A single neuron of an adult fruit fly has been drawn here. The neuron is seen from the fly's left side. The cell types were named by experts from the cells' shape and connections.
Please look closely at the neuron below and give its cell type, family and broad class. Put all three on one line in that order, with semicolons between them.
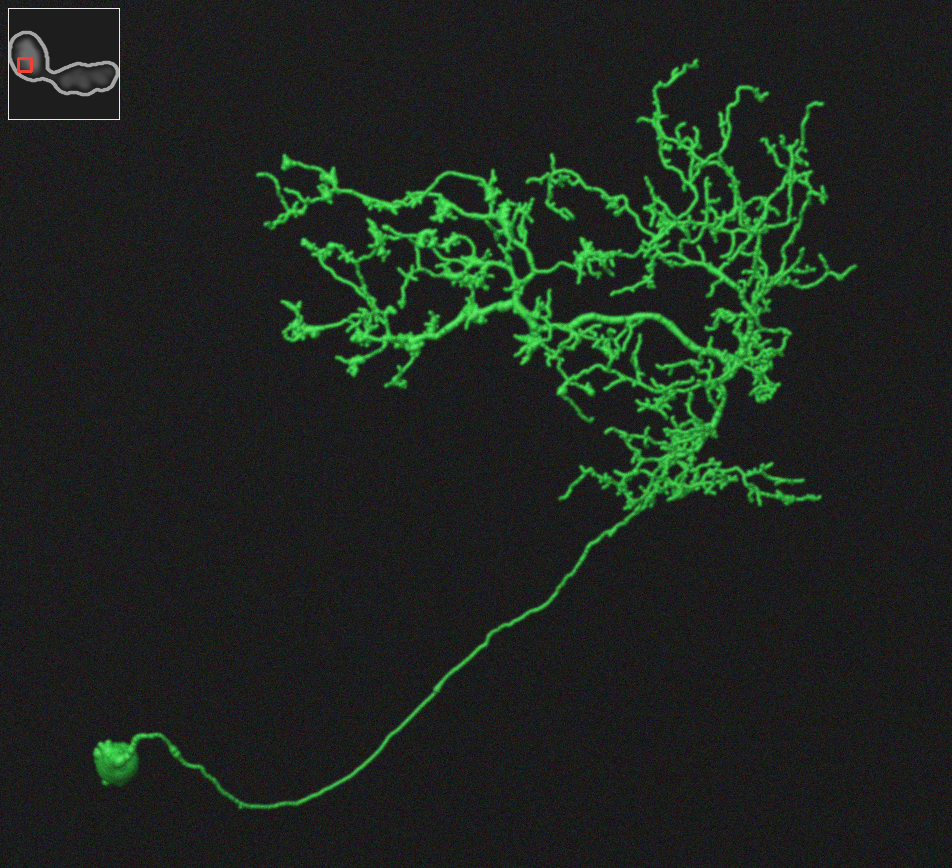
WED206; hemilineage MD3; central-brain intrinsic neuron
